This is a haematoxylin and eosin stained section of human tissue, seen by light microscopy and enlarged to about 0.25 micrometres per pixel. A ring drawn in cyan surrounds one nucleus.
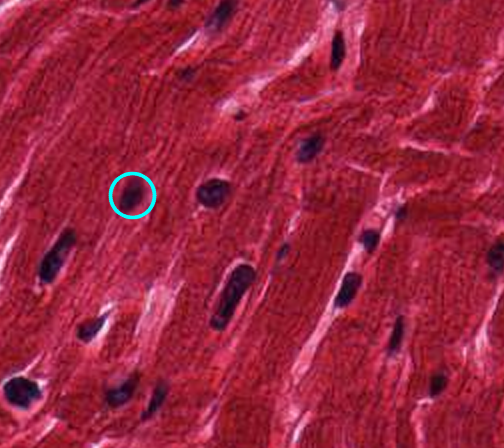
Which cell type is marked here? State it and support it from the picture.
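This is a cardiomyocyte. The nucleus is a dark purple oval whose long axis runs in the same diagonal direction as the surrounding fibres. The nucleus is shorter than the elongated, sausage-shaped nucleus in the neighbouring fibre to its lower left. The nucleus sits well inside a broad band of cytoplasm, with red cytoplasm on both sides rather than at an edge. The cytoplasm is deep red and plentiful, with fine parallel streaks running lengthwise along the fibre. The fibre lies side by side with other parallel red fibres, separated from them by thin pale lines.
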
